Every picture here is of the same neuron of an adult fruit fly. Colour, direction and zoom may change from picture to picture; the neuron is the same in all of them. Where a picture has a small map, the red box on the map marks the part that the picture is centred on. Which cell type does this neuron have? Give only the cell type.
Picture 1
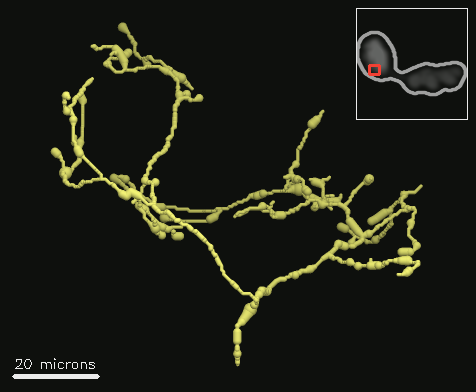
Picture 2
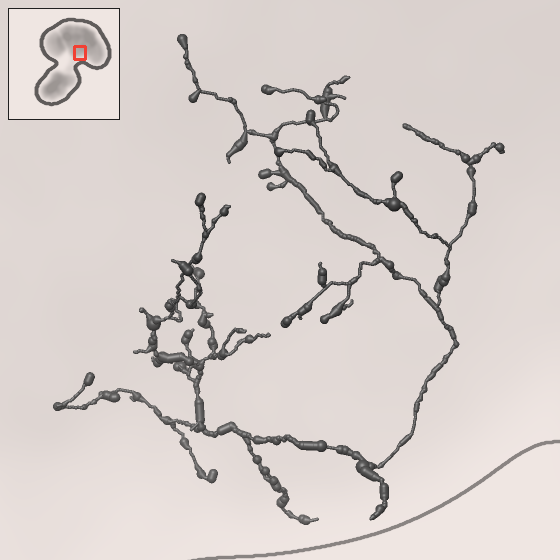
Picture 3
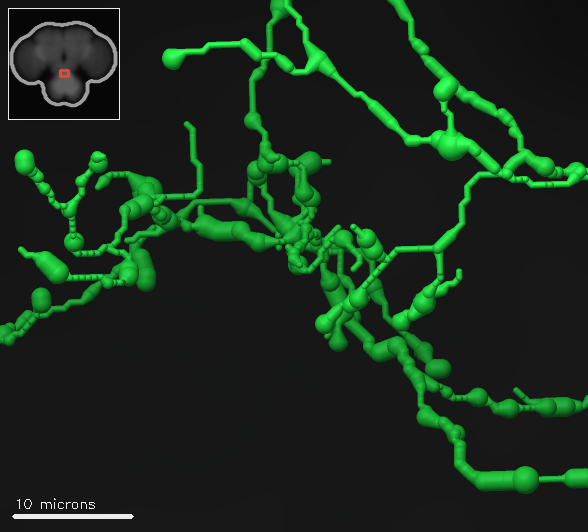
GNG642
